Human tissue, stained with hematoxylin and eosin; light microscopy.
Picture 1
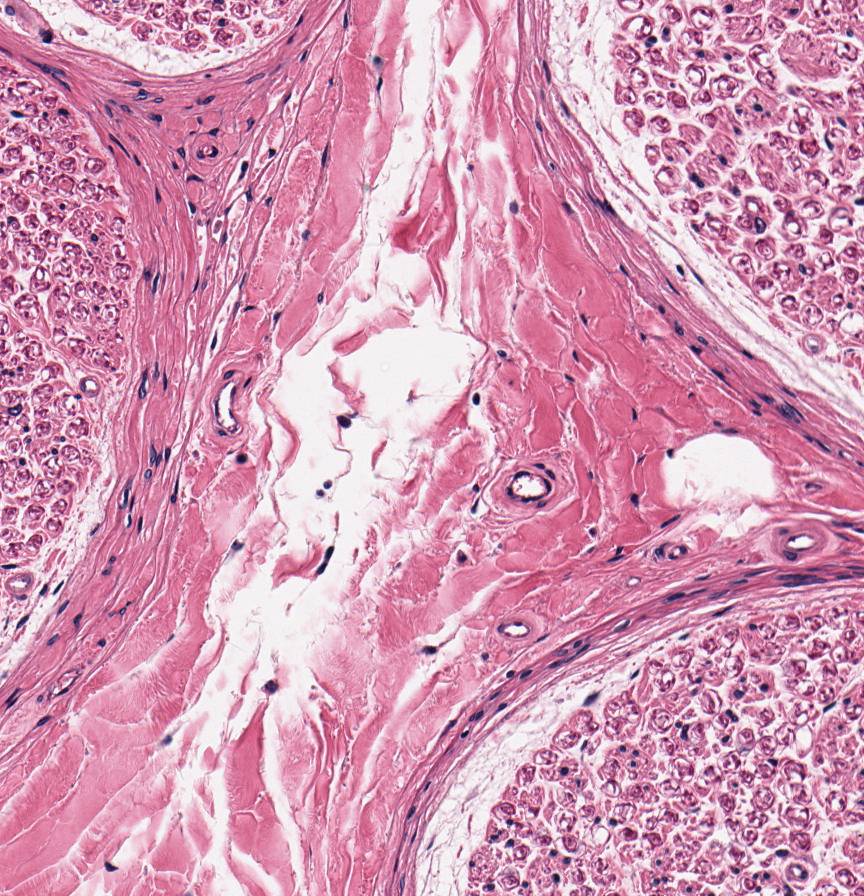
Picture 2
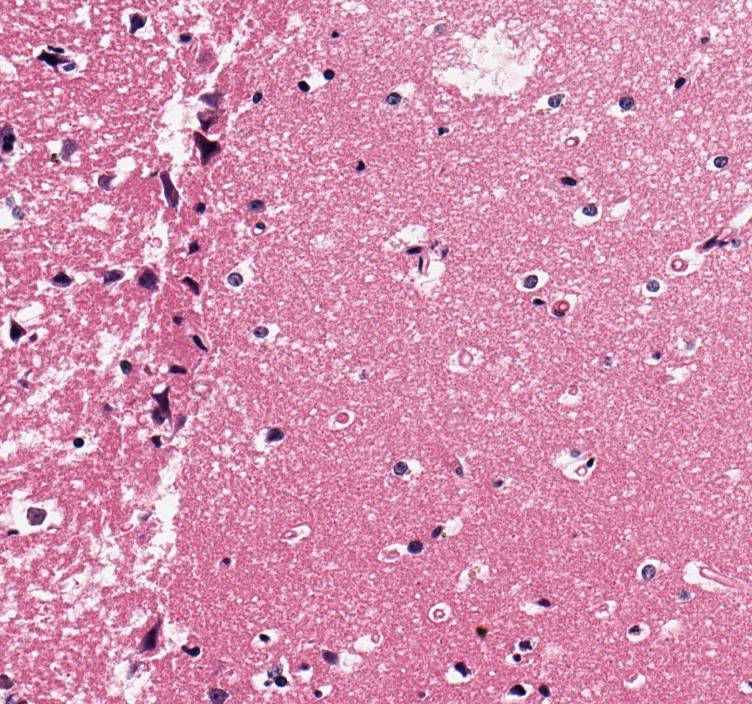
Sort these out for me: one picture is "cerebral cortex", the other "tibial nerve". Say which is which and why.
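Looking at these two, the first is tibial nerve and the second is cerebral cortex. In the nerve, each bundle has a thin sheath of concentric layers of flattened cells with elongated dark nuclei, and inside the bundle a few small dark nuclei lie scattered among the fibres. The central connective tissue is made of thick eosinophilic collagen bundles running mainly from top to bottom. It has few nuclei and several small thick-walled vessels with narrow lumens. The cortex is mostly a pink, finely granular fibrillary matrix with sparse cells scattered through it. Along the torn band on the left, the cells look dark, shrunken and angular, with very dark-staining nuclei. In the right two-thirds the nuclei are mostly small, round and dark, and many of those cells sit within a clear halo.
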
